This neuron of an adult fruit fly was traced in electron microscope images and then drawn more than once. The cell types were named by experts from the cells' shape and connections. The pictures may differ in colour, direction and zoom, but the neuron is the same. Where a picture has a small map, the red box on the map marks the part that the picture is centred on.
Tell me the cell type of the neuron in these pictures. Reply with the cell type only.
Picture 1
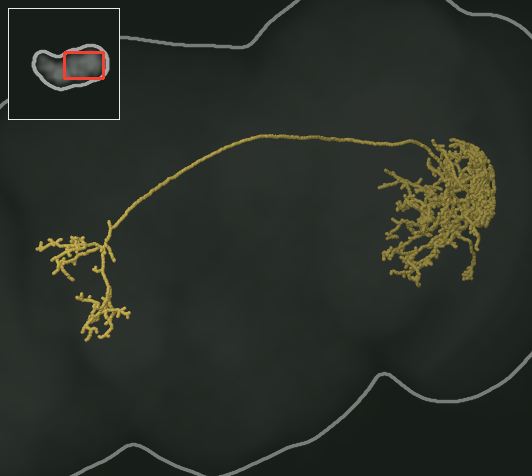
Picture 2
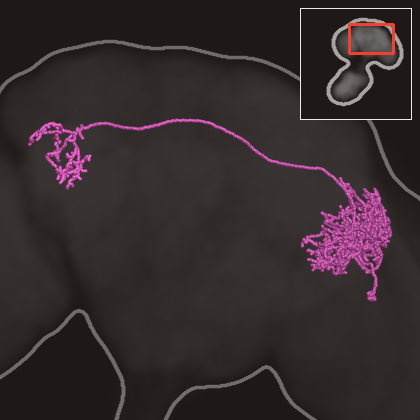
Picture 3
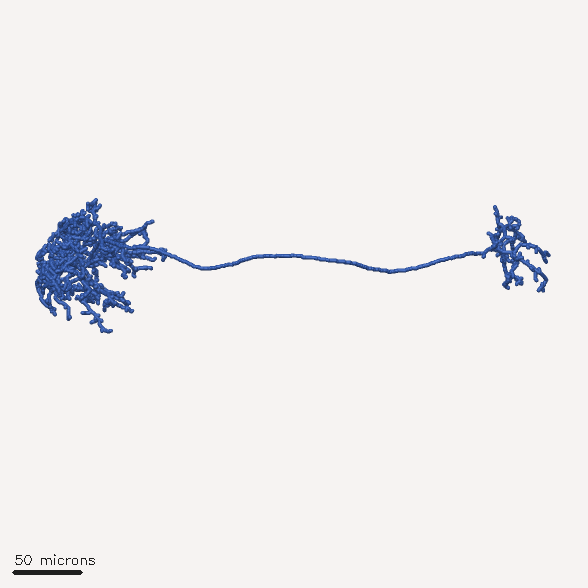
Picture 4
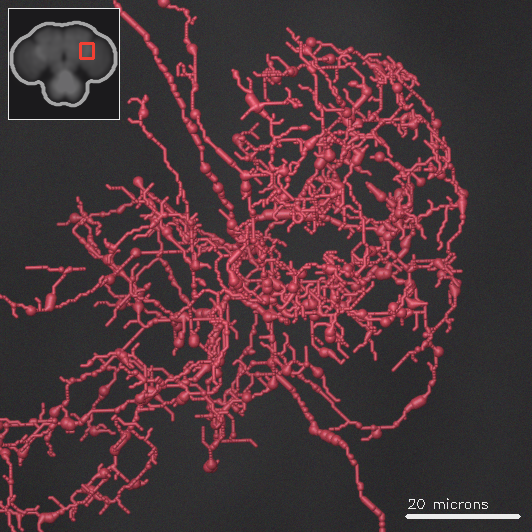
AVLP323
